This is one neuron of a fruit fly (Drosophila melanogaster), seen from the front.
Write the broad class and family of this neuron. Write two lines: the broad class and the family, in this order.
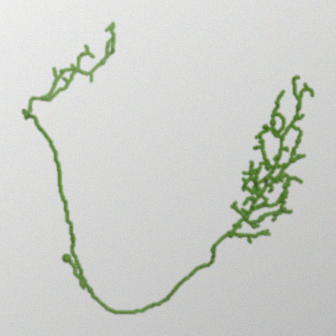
optic-lobe intrinsic neuron
MeLo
